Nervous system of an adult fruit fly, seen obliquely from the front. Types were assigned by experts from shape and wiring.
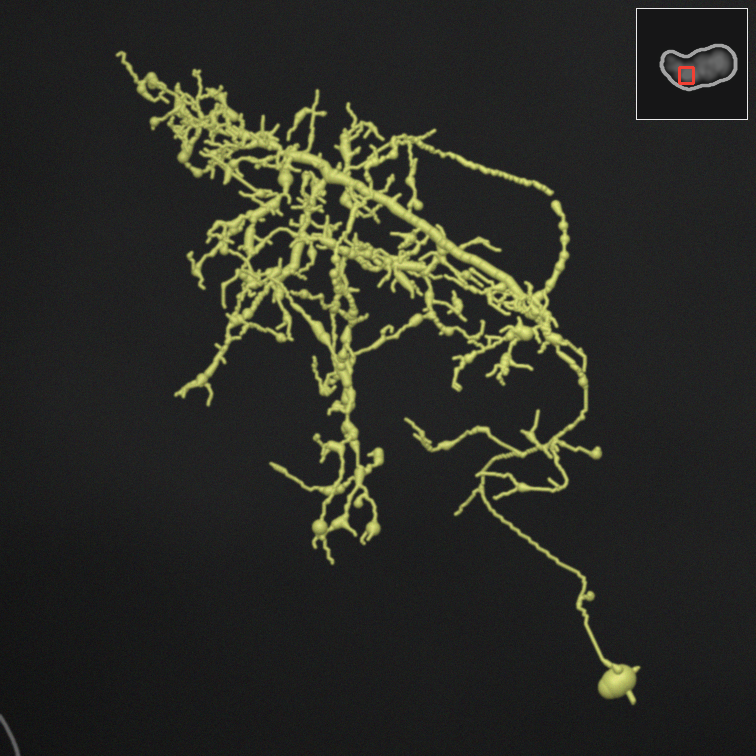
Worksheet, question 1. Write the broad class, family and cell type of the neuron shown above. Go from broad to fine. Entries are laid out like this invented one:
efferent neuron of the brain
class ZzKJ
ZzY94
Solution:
nerve-cord intrinsic neuron
hemilineage 02A
IN02A020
